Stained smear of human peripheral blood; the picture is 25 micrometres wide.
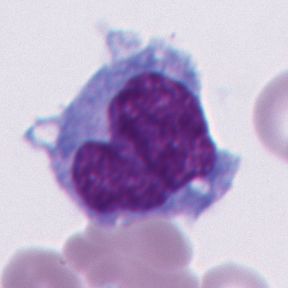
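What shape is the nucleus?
It is folded into two overlapping lobes and lies toward the right side of the cell.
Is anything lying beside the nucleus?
Yes, a small clear vacuole at its lower right.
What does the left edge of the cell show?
A thin loop of cytoplasm projecting from it.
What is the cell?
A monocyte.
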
